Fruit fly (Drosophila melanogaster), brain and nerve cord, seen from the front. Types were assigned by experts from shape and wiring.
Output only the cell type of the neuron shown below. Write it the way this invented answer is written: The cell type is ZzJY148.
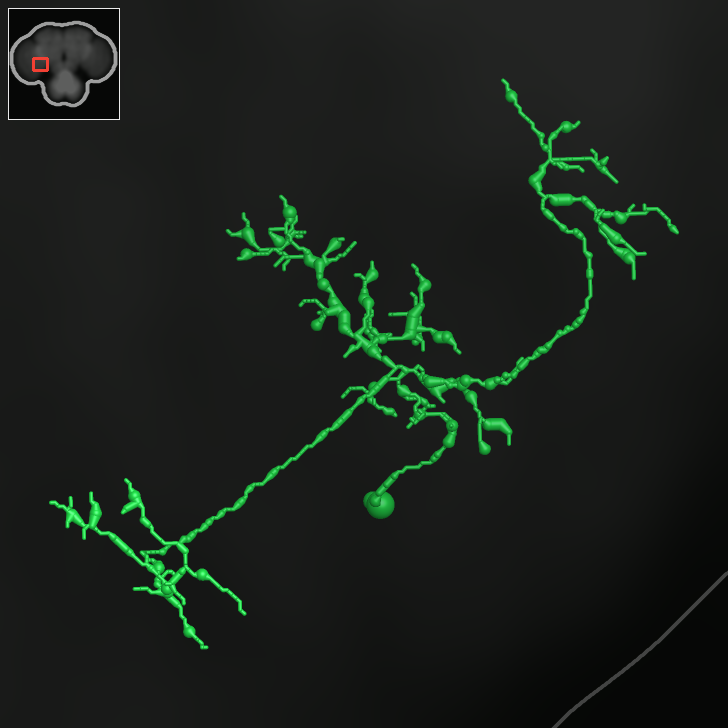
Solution: The cell type is Y13.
